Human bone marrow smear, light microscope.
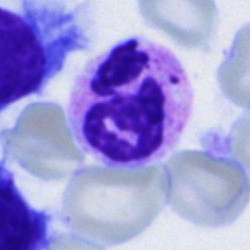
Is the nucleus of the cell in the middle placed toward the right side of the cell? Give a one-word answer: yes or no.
No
